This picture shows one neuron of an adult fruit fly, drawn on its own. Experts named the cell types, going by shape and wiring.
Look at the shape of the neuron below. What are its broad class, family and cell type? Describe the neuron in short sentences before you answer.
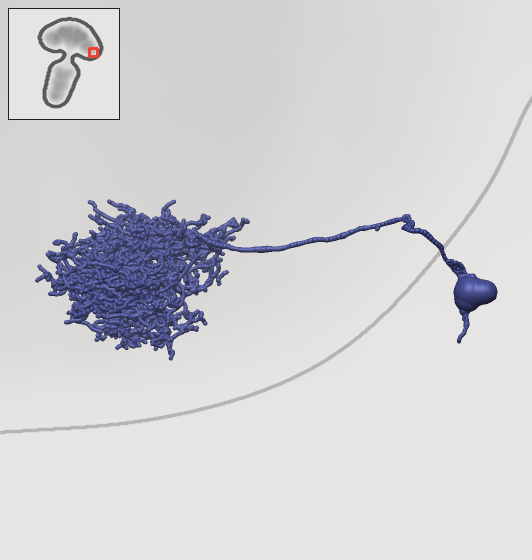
It lies in the brain. Its cell body lies on the right of the picture. The picture shows dozens of branch ends. It is an optic-lobe intrinsic neuron. Its family is Pm. Its cell type is Pm4.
